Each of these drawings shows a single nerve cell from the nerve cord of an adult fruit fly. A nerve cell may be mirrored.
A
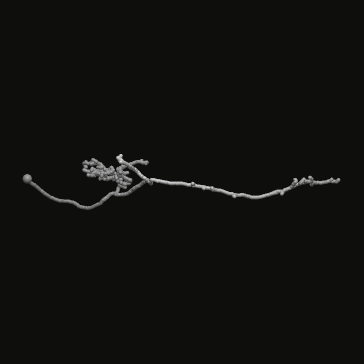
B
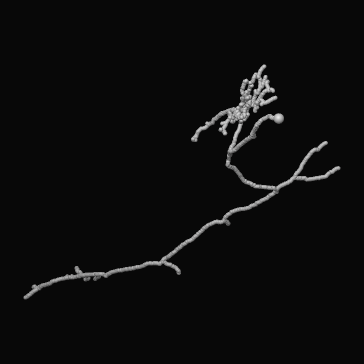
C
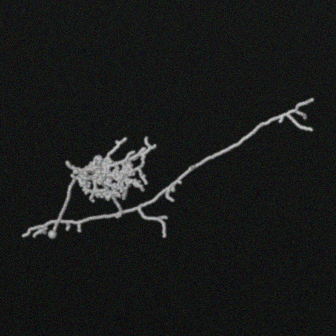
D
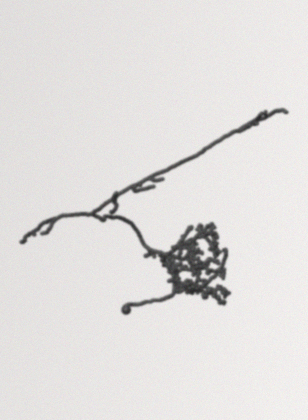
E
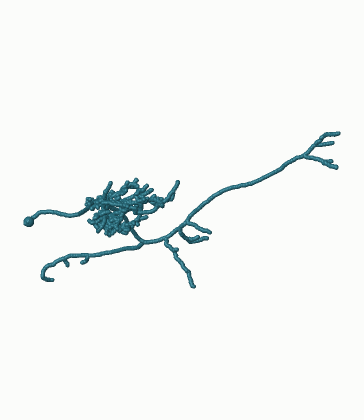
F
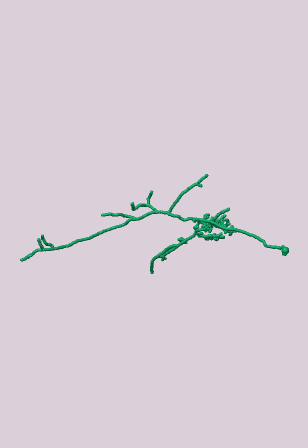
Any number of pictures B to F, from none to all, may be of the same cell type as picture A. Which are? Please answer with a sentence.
Picture B is of the same cell type.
